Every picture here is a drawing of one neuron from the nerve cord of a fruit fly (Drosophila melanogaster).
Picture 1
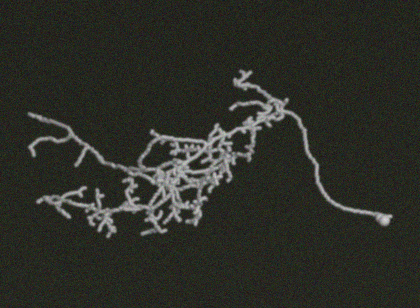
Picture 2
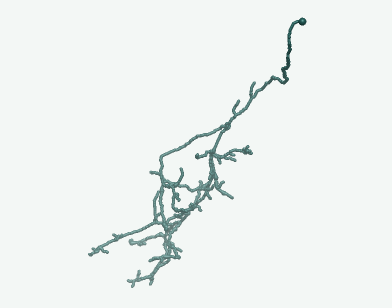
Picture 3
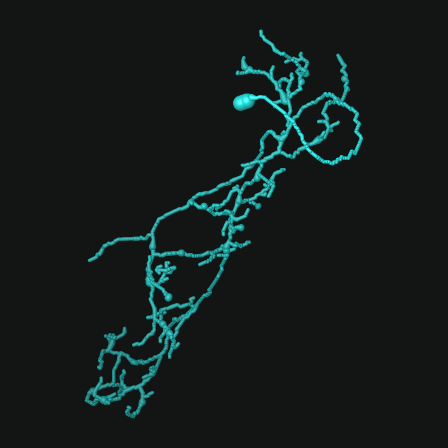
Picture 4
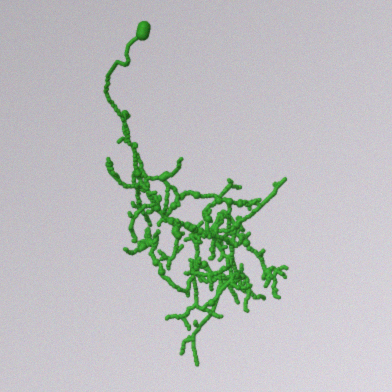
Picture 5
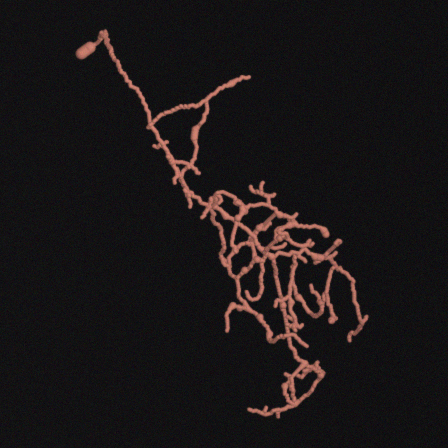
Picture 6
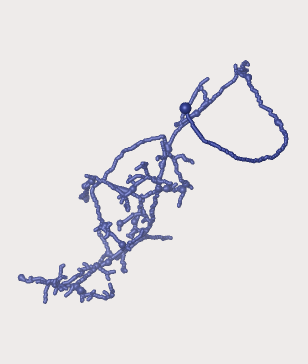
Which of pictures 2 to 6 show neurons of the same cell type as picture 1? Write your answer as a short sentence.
None of them is of the same cell type.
